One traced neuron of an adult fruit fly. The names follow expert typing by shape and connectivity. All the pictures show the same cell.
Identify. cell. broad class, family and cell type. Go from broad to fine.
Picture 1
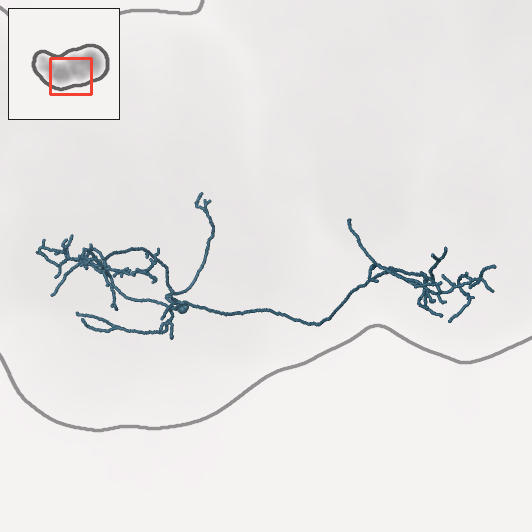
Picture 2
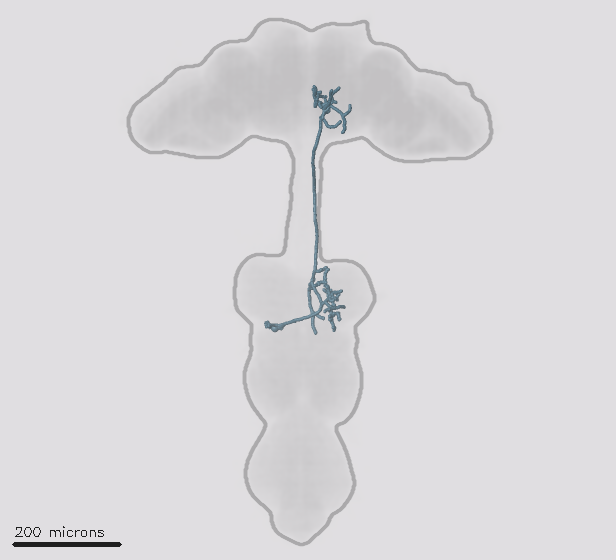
ascending neuron; hemilineage 12B; AN12B055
